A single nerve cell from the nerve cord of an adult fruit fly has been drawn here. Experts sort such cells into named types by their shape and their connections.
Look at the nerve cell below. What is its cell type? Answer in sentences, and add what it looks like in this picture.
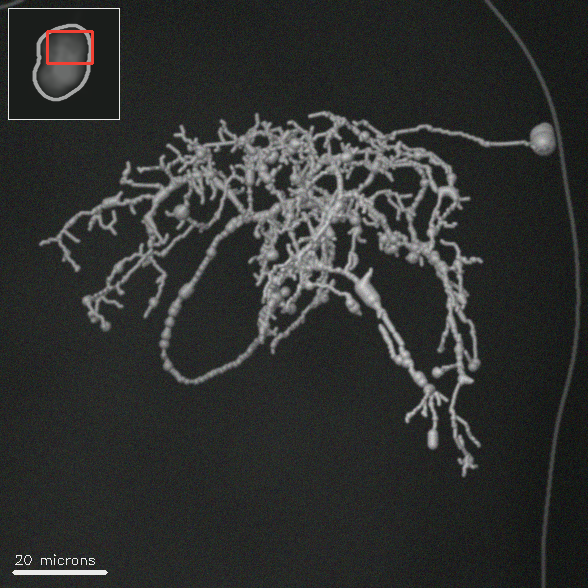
Its cell type is IN17A049. This is a nerve-cord intrinsic neuron. From left to right in the picture it spans about 110 microns. The picture shows more than a hundred branch ends.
